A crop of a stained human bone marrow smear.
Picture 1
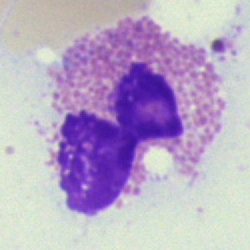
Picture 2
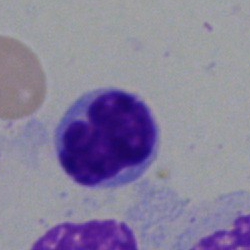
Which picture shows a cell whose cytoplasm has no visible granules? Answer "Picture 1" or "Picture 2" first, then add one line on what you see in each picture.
Picture 2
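In picture 1: The cytoplasm is packed with coarse, round, pinkish-red granules.
In picture 2: No distinct granules are visible in the cytoplasm.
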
